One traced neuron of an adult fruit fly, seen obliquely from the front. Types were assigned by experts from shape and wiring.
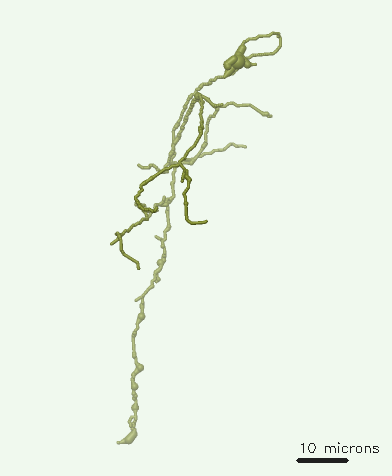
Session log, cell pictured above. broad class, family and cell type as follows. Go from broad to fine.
nerve-cord intrinsic neuron; hemilineage 19A; IN19A133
